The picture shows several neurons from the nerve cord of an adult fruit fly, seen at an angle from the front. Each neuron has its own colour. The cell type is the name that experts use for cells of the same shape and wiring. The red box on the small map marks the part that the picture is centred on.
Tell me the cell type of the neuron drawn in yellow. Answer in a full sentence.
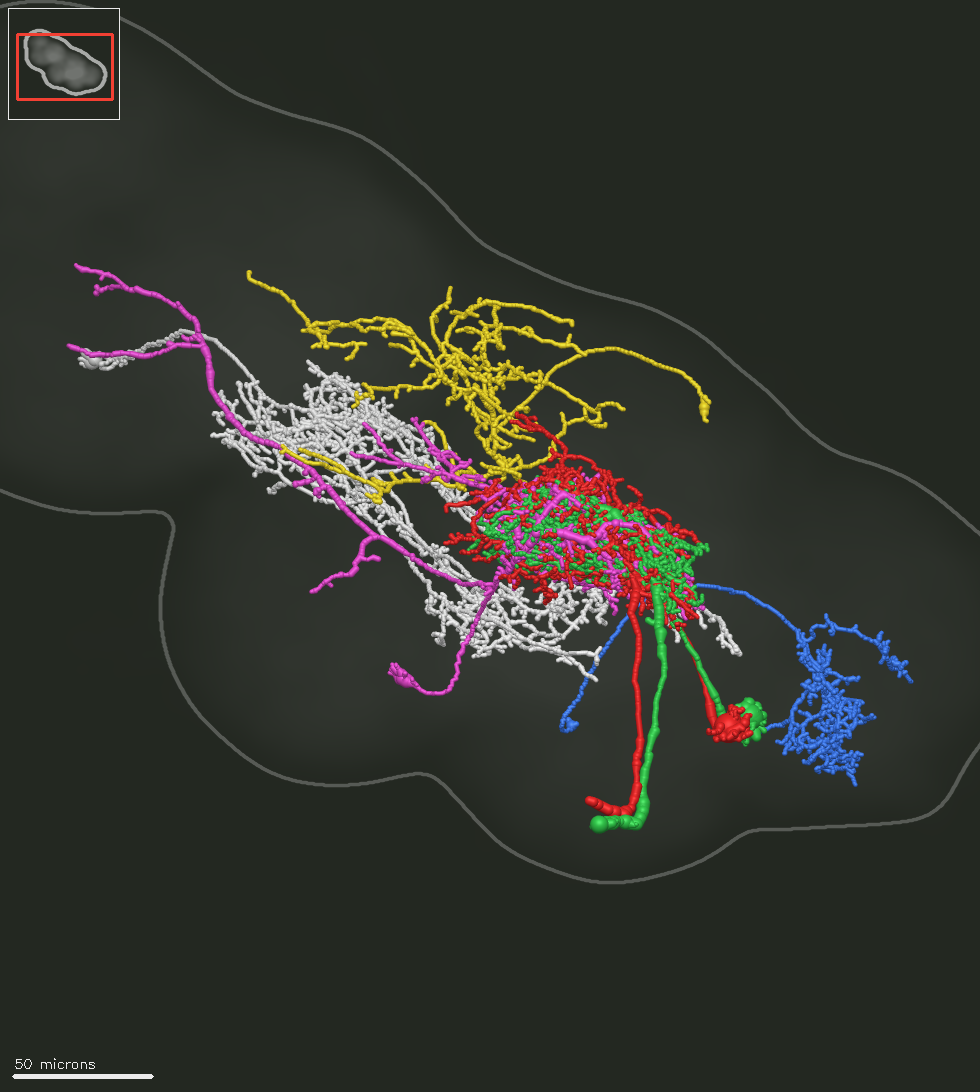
The cell type is IN11A018.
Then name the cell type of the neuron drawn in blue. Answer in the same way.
The cell type is IN12B043.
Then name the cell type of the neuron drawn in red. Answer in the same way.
The cell type is MNnm08.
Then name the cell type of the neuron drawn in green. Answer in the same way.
The cell type is MNnm10.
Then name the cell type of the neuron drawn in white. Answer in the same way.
The cell type is IN00A007.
